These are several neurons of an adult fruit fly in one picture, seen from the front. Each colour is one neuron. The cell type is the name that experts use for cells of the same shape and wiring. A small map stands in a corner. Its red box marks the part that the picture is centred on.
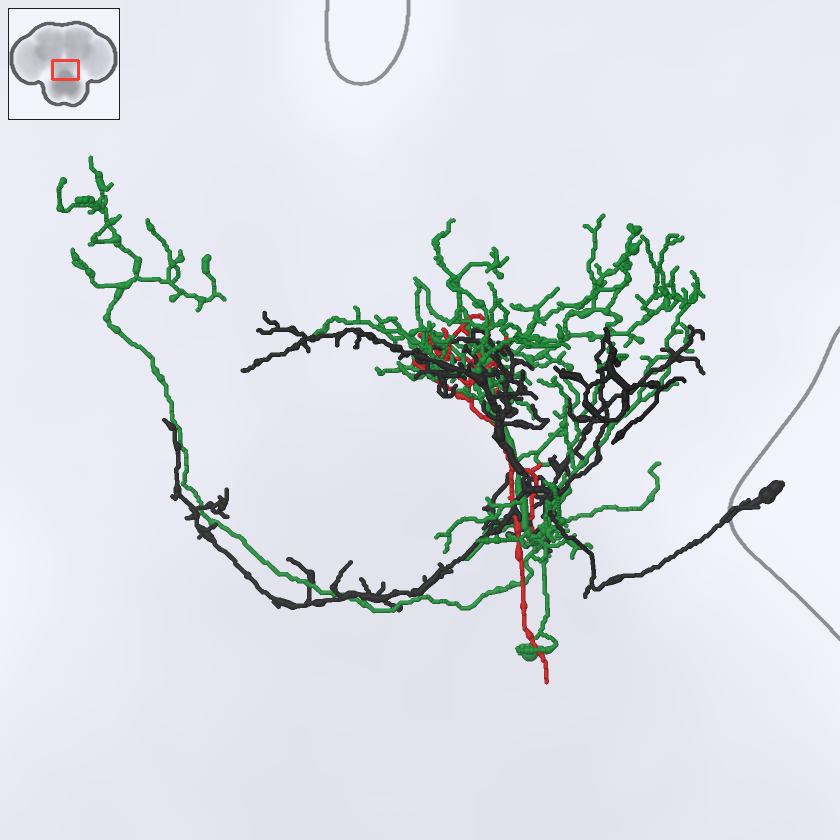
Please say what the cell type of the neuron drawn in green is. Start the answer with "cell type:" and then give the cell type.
cell type: GNG230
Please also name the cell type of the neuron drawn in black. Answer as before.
cell type: GNG232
